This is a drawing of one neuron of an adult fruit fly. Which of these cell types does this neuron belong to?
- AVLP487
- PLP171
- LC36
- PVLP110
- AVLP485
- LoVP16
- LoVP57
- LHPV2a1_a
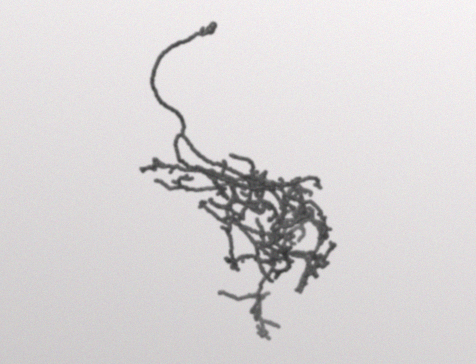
PVLP110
